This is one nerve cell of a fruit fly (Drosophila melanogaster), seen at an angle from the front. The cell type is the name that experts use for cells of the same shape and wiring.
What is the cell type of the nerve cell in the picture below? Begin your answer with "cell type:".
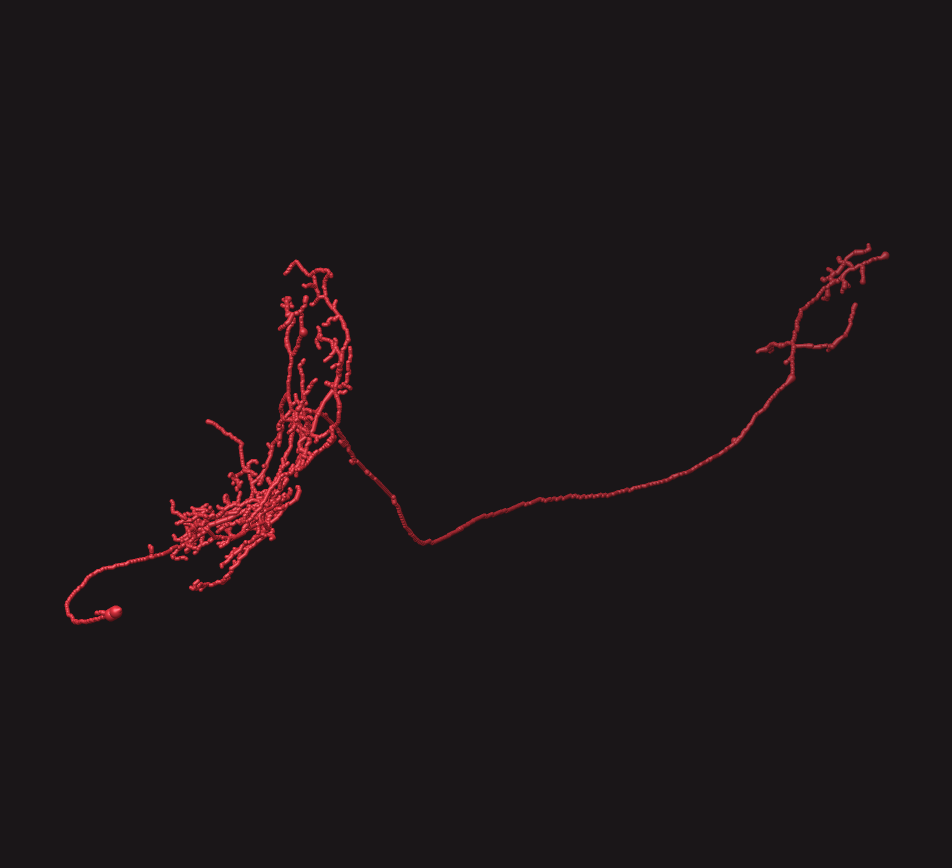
cell type: DNg12_d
